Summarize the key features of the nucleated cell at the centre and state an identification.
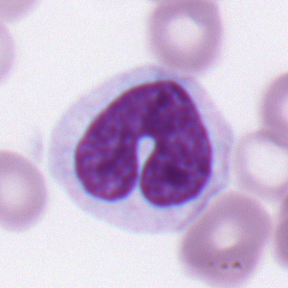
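Roughly round in outline, the cell has pale greyish-blue cytoplasm. A deep, narrow cleft enters the nucleus from its lower edge, yet the nucleus remains one continuous mass rather than separate lobes joined by threads. The cell is a band neutrophil.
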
